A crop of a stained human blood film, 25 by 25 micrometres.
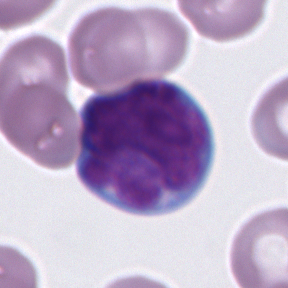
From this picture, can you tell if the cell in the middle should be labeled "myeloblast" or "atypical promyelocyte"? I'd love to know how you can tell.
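It is a myeloblast rather than an atypical promyelocyte.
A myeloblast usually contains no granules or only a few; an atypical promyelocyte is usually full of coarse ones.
No granules are visible in this cytoplasm. A narrow rim of cytoplasm, widest along the lower edge, surrounds a nucleus about 11 micrometres across that fills about 80% of the cell, itself about 12 micrometres across. The cell outline is roughly round and smooth; the nuclear contour is irregular and folded, indented toward its lower part.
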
